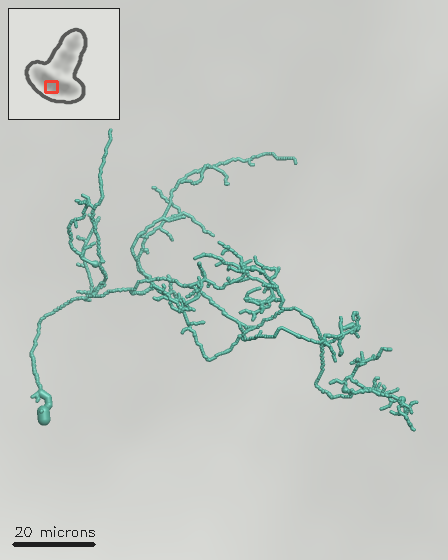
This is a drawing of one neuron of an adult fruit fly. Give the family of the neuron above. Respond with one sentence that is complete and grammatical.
The neuron here is of family class DAN.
